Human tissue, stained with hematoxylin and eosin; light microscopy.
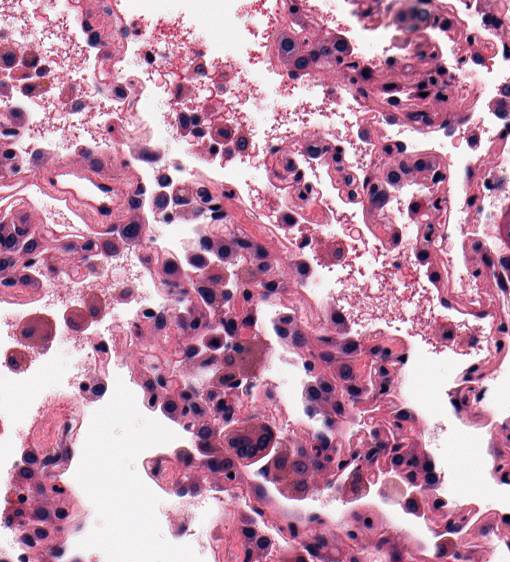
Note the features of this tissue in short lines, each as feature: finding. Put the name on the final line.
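Lining: many walls have plump cuboidal cells, round dark nuclei bulging into the spaces
Walls: lower centre ones widened by pink stroma crowded with nuclei
Free cells: large, rounded, abundant pink cytoplasm, lying in the spaces at the left edge
Nuclei: mostly round to oval and darkly stained all over
Tissue: lung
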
